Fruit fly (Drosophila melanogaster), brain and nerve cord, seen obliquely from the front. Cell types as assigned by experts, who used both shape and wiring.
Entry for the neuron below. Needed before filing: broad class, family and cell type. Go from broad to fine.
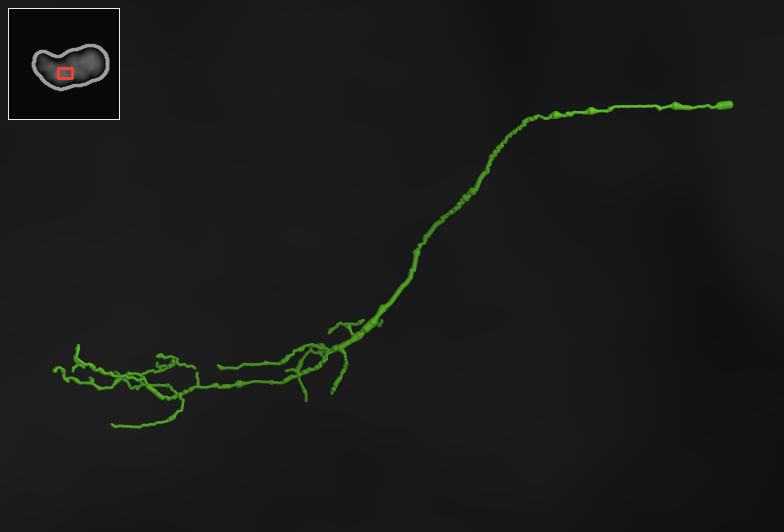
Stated: sensory neuron entering the nerve cord; class gustatory; WG3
